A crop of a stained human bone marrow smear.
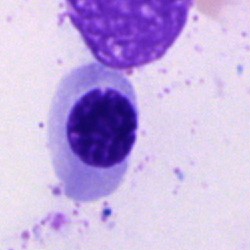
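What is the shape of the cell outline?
Oval, longer from top to bottom than from side to side.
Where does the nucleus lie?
Off-centre, toward the right side of the cell.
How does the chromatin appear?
Dark purple and coarsely clumped.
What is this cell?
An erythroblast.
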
